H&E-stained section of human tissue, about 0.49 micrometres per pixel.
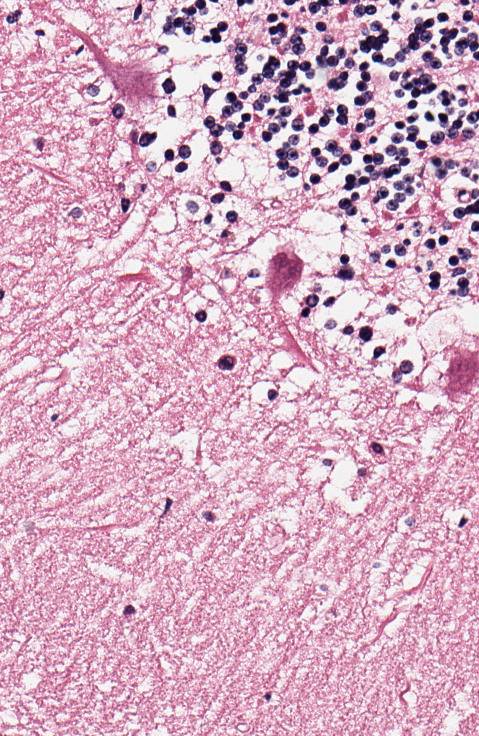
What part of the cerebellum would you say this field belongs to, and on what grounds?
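Answer: molecular layer. First check: pale pink fibrillary neuropil fills most of the field, with small dark nuclei sparse and widely spaced.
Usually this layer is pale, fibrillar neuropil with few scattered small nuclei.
Second check: three large Purkinje cell bodies lie on its border with the dense nuclear band at upper right.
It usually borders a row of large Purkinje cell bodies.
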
